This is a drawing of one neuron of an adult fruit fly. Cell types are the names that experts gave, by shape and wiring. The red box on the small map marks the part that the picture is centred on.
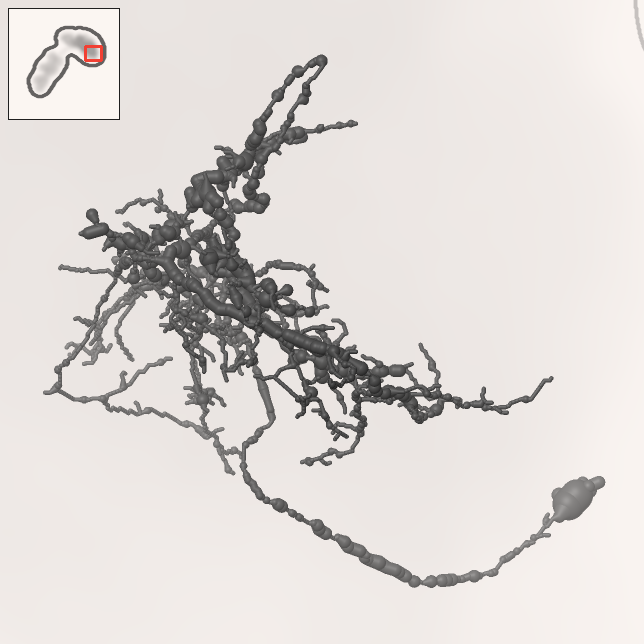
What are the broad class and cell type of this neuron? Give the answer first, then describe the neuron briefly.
It is a central-brain intrinsic neuron. Its cell type is SLP382. The cell body can be seen at the lower right of the picture. In this view it is about as wide as it is tall.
